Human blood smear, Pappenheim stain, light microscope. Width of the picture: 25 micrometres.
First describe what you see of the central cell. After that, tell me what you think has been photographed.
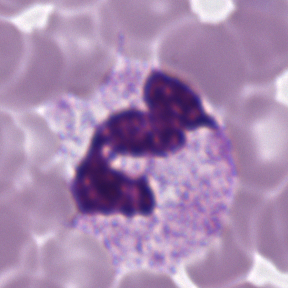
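Nucleus: three lobes, joined to one another. Chromatin: dark purple, coarsely clumped. Cytoplasm: abundant, pale, filled with fine lilac-violet granules. Segmented neutrophil.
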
